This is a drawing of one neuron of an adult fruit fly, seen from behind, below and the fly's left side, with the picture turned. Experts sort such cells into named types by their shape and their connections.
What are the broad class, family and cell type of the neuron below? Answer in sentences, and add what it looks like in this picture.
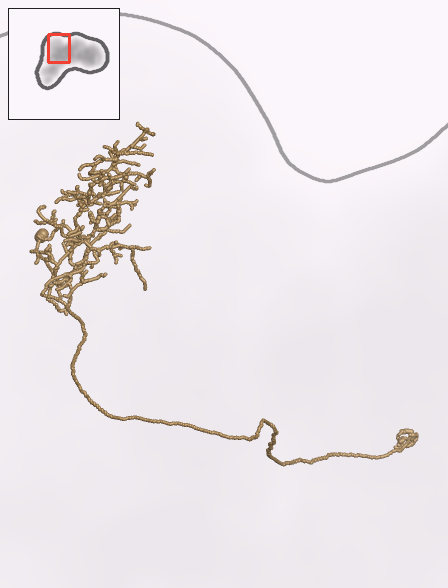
This is a visual projection neuron. The family is MeTu. Its cell type is MeTu3b. The picture shows dozens of branch ends. As drawn here it is about as wide as it is tall.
